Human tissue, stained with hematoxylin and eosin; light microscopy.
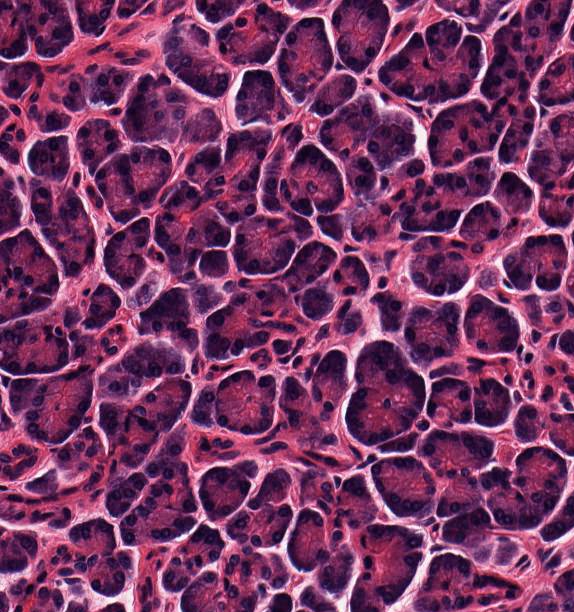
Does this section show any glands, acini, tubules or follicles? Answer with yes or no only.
Yes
